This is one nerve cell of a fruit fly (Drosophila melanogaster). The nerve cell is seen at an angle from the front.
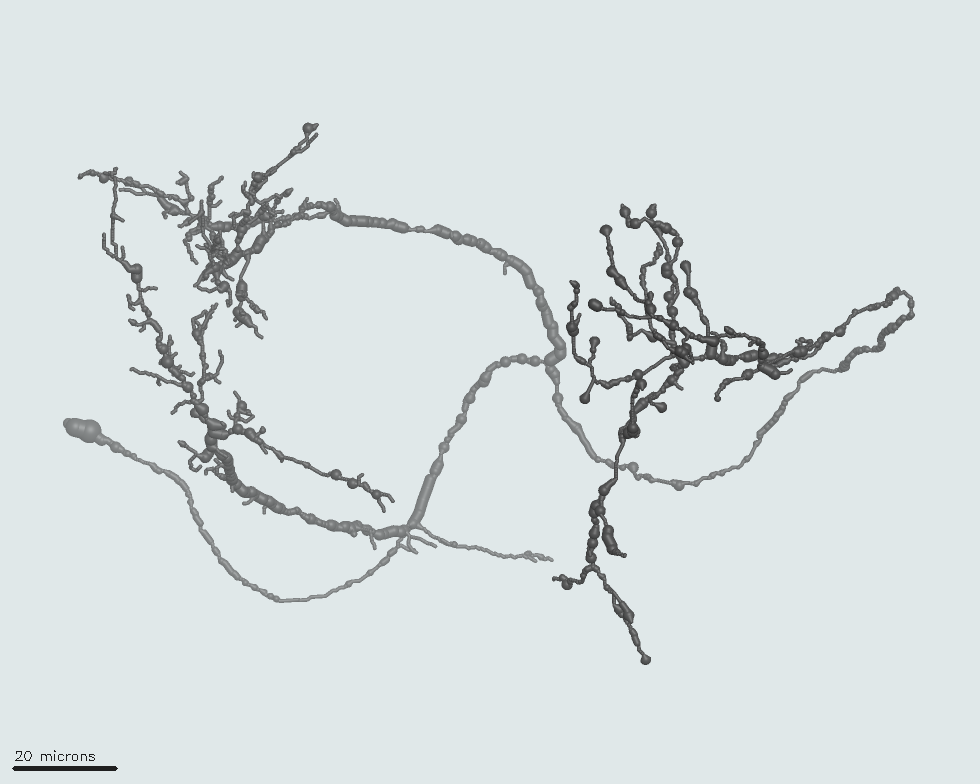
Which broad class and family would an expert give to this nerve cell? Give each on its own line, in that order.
central-brain intrinsic neuron
hemilineage LB7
